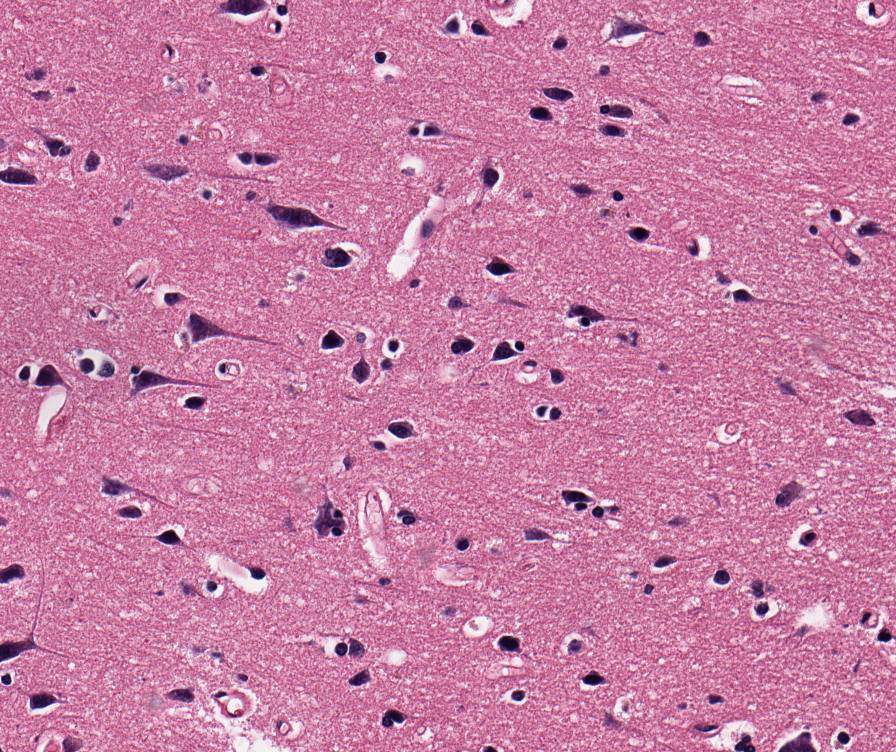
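Cerebral cortex, haematoxylin and eosin. Finely fibrillar pink neuropil fills the field, with cells scattered singly. Triangular pyramidal neurons bearing one tapering process sit at upper left and left middle. Most neuronal bodies are shrunken, angular and darkly stained, obscuring nuclear detail. Many small round dark nuclei lie singly within clear halos throughout.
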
